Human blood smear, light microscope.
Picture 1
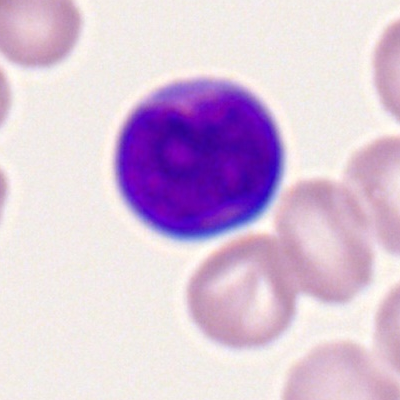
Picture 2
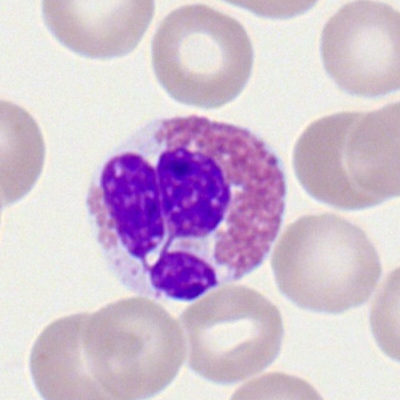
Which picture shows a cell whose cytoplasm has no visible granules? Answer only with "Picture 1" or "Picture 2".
Picture 1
